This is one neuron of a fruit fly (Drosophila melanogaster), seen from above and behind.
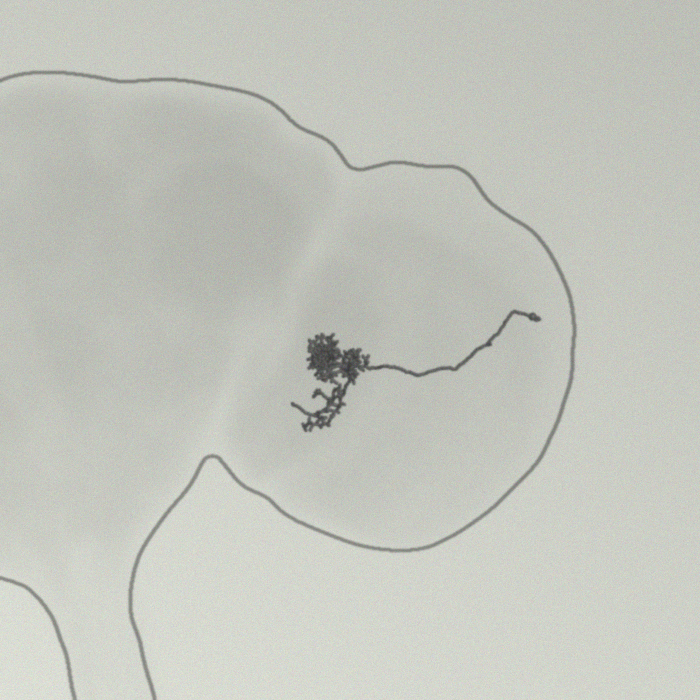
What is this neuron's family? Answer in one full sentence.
This neuron is given the family Tm.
